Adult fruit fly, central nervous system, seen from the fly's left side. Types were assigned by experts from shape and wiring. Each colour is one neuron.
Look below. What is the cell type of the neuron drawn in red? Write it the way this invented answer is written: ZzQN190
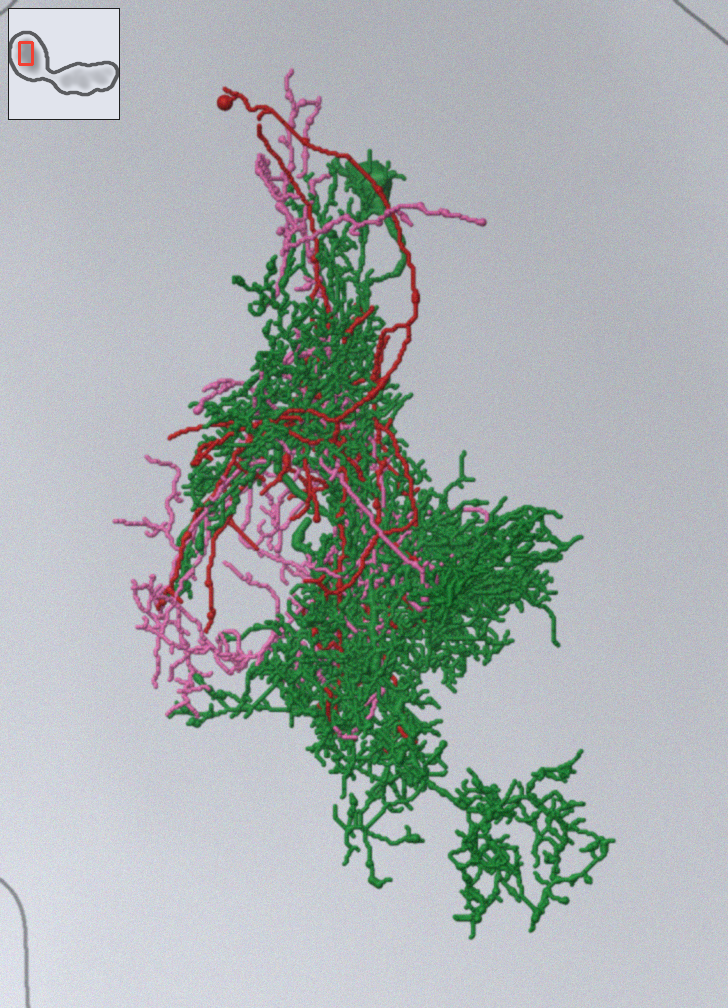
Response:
AVLP055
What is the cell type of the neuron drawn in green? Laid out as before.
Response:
AVLP086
